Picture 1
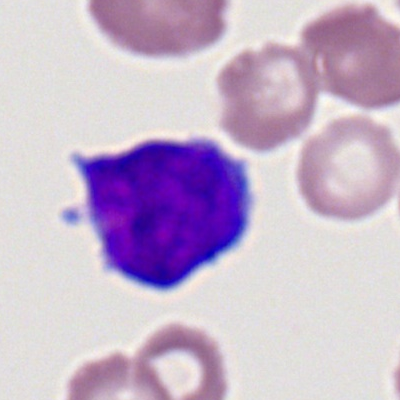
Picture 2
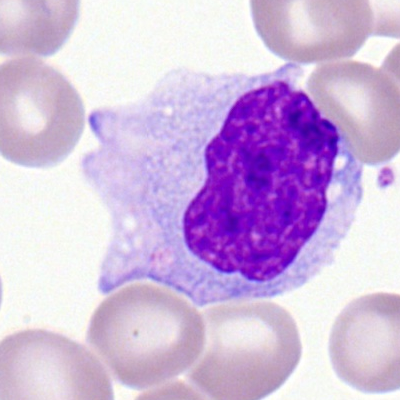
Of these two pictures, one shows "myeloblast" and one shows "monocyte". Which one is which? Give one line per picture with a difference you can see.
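In picture 1 we see a myeloblast: No vacuoles are visible in the cell.
In picture 2 we see a monocyte: A few small clear vacuoles lie in the cytoplasm.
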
